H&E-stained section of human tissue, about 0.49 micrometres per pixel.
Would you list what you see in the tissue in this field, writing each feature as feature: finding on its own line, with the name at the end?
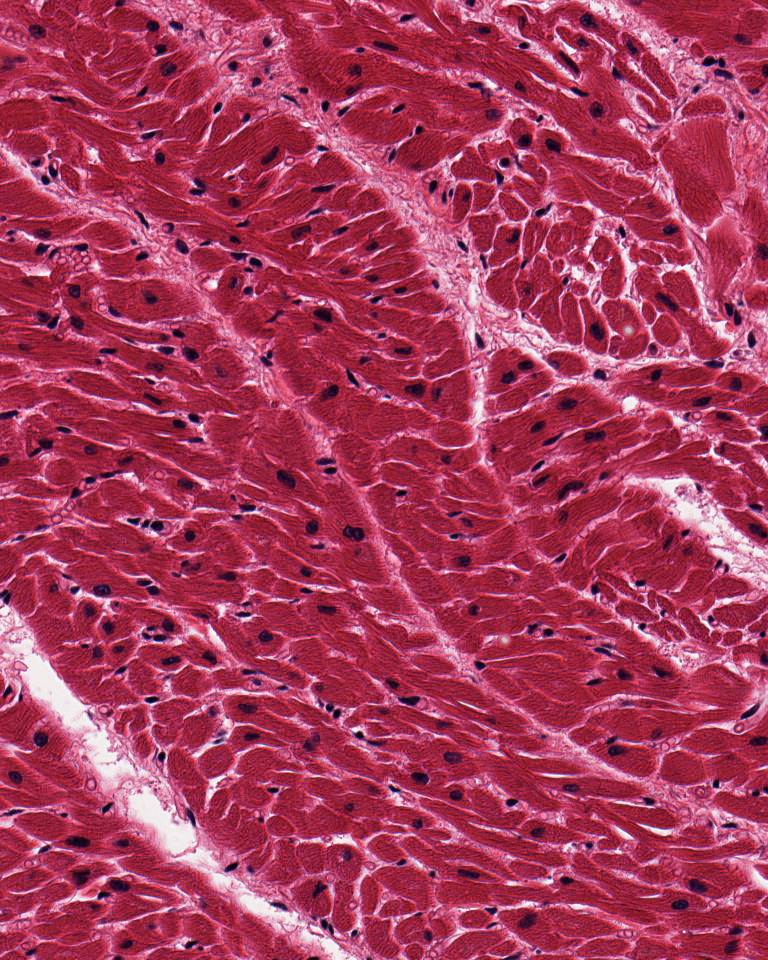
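Orientation: mostly lengthwise; upper right cut across
Branching: fibres join neighbours in a network
Cytoplasm: deep red-pink throughout
Cross-cut profiles: rounded, many with central nucleus
Name: left ventricle of the heart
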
